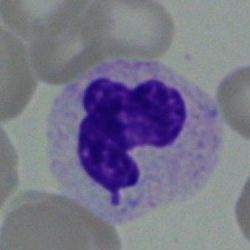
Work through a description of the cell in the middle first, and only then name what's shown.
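Dense dark purple chromatin here, with a few small paler spots. A small thin tag of nuclear material projects downward from the nucleus's lower edge. Cytoplasm's abundant and pale lilac-pink, with fine, faint lilac granules scattered through it. That's a segmented neutrophil.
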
